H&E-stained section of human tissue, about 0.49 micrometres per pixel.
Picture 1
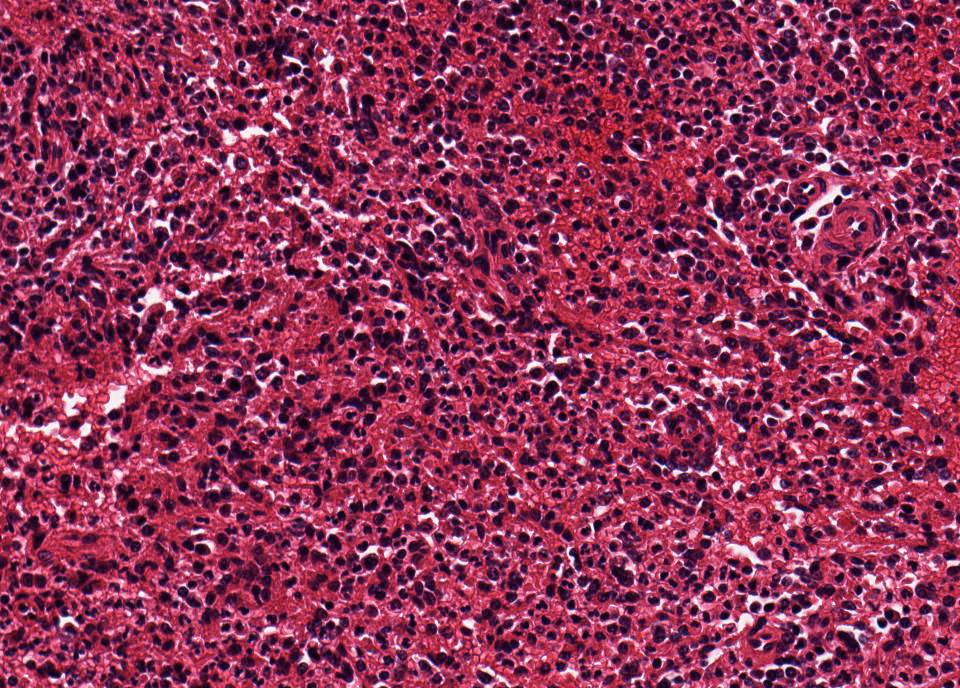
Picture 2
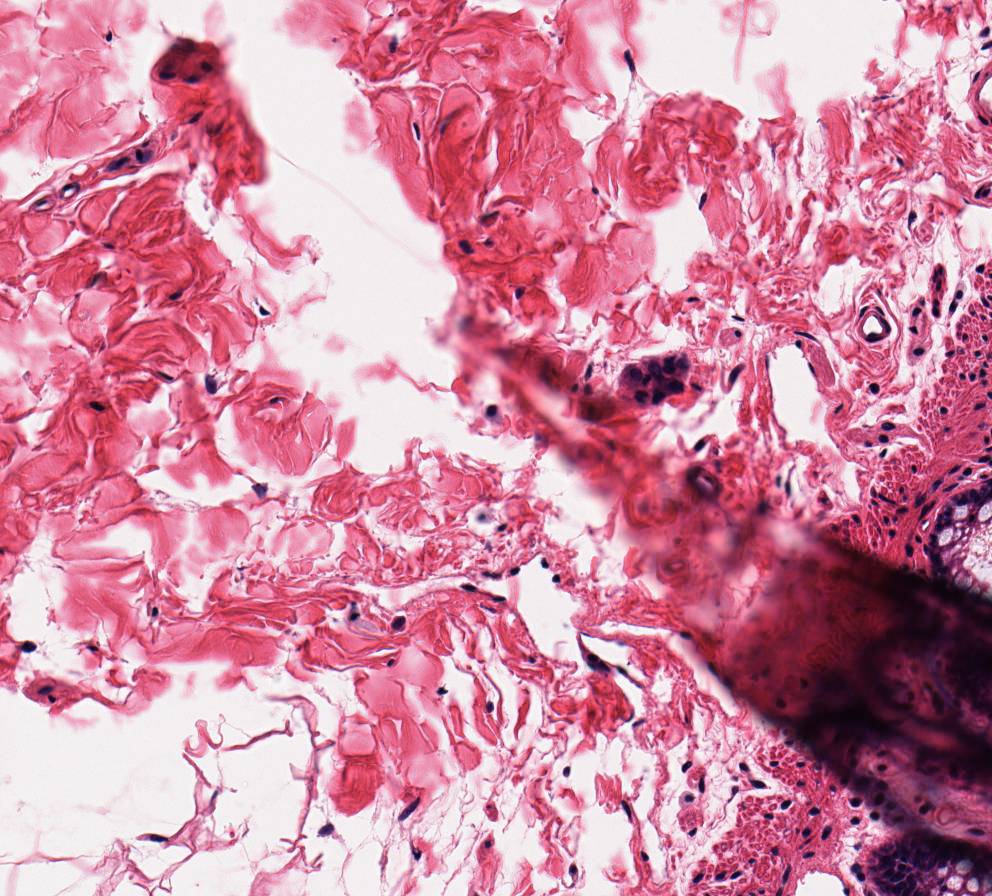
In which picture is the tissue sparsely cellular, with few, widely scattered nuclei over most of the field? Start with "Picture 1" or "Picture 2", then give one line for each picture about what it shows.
Picture 2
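In picture 1: Cells fill the whole field in a dense sheet with no glands, tubules or epithelium anywhere.
In picture 2: Cells among the collagen bundles are sparse and have small, dark, elongated nuclei.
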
